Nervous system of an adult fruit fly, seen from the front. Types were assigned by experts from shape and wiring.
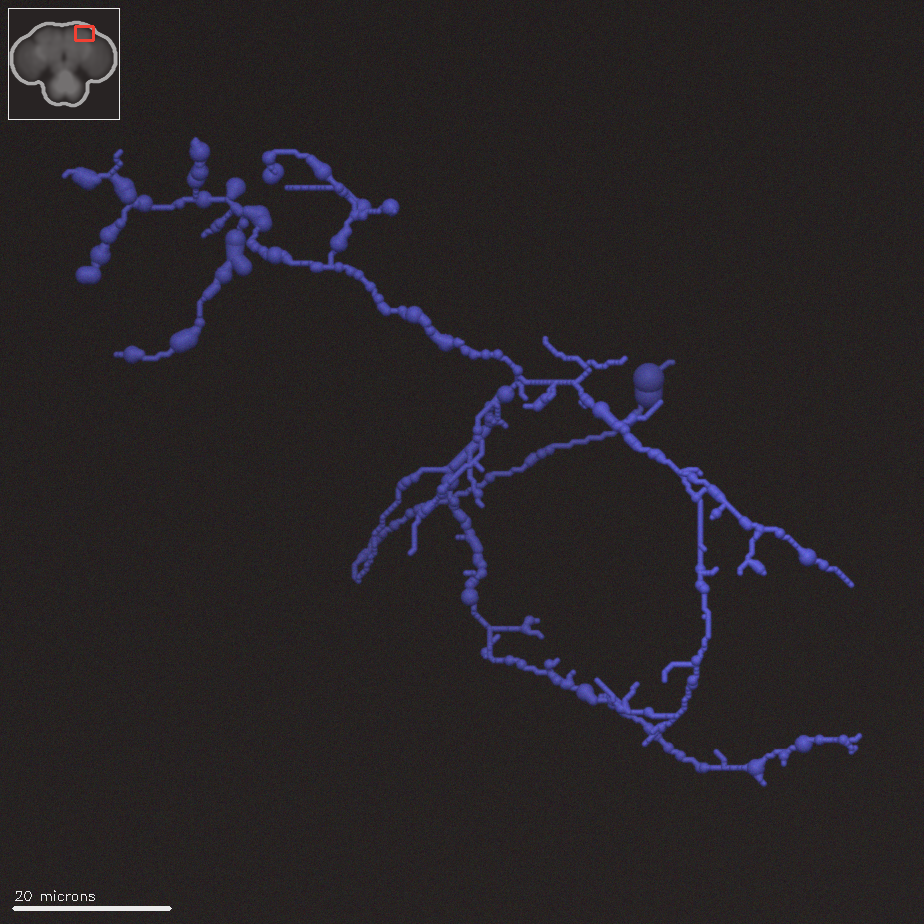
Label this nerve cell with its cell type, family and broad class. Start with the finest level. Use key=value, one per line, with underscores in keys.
cell_type=CB0972
family=hemilineage LHp2
broad_class=central-brain intrinsic neuron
